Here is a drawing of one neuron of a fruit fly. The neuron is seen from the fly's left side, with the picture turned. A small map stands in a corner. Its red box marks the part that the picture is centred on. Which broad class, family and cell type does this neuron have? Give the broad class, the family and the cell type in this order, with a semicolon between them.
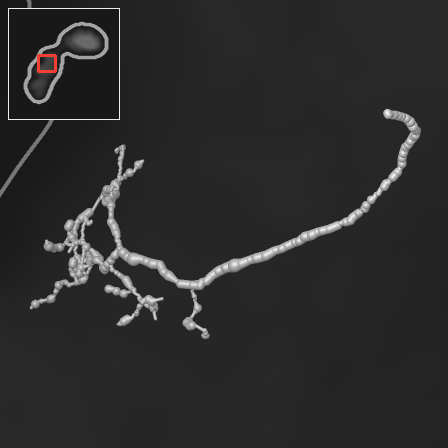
sensory neuron entering the nerve cord; class mechanosensory tactile; SNta11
